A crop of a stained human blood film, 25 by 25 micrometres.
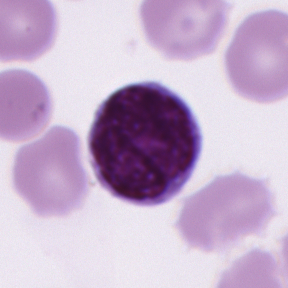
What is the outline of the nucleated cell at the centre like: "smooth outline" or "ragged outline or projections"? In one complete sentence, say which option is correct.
The cell is bounded by a smooth edge without blebs or tags.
